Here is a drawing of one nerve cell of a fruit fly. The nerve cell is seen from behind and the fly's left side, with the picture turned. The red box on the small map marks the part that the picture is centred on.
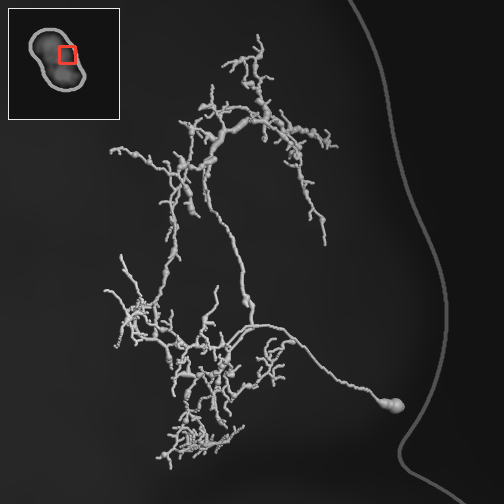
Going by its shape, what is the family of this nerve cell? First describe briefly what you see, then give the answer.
Its cell body lies at the lower right of the picture. Dozens of branch ends can be seen. This is a central-brain intrinsic neuron. Its family is hemilineage SLPpl2.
